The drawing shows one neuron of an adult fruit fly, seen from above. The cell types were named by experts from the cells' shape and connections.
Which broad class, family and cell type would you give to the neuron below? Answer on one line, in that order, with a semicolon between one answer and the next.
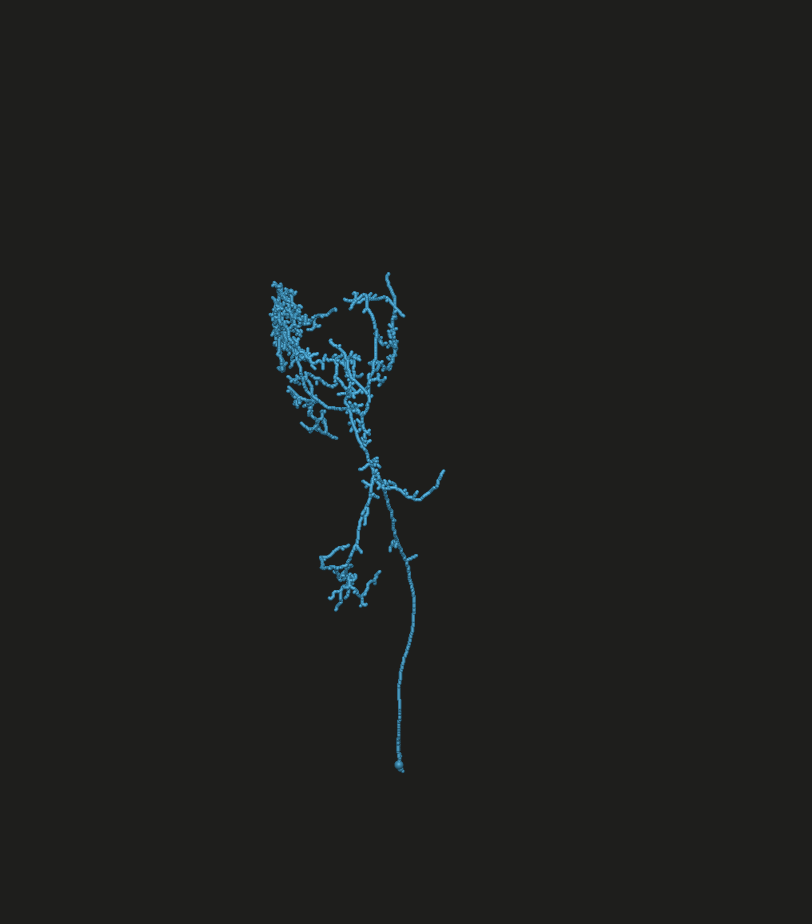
nerve-cord intrinsic neuron; hemilineage 06B; IN06B047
